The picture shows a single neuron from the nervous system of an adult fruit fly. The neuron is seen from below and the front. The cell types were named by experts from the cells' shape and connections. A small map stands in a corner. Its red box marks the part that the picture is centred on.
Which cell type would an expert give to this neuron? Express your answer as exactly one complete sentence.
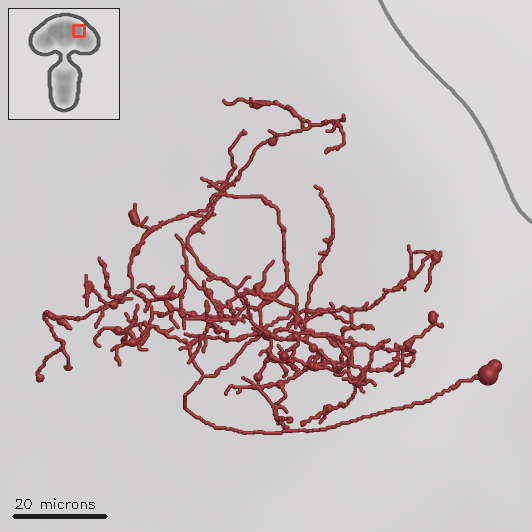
It is the cell type CB2733 to which this neuron belongs.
